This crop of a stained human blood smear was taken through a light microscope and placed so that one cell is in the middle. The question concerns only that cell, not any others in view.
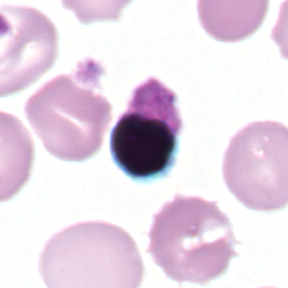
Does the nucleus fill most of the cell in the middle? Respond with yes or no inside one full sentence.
Yes, the nucleus of this cell fills most of it.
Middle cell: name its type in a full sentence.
Where the crop is centred, there is an erythroblast.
